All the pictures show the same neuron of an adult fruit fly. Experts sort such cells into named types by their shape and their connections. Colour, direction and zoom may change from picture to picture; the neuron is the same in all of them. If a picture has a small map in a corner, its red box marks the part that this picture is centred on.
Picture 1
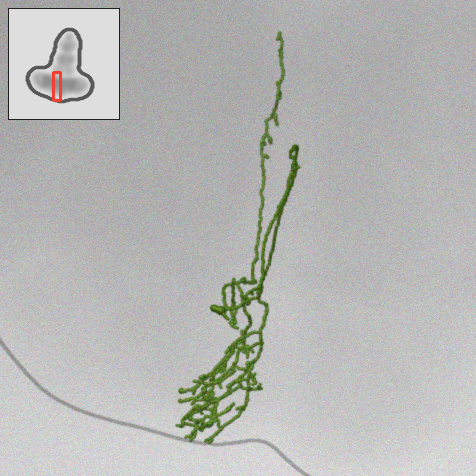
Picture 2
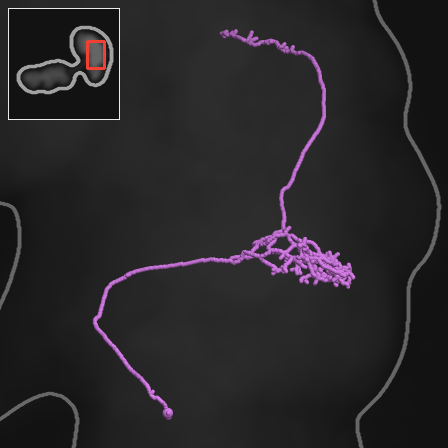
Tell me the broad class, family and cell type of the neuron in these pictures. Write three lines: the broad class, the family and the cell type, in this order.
central-brain intrinsic neuron
hemilineage LB5
PRW042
